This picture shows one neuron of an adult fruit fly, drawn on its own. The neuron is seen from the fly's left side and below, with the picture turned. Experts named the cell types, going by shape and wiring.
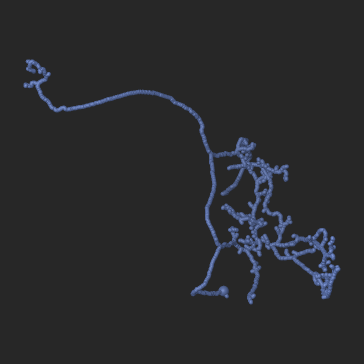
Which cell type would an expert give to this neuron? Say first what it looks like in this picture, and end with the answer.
The cell body can be seen at the bottom of the picture. In this view it is wider than it is tall. It is a central-brain intrinsic neuron. The cell type is SMP727m.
